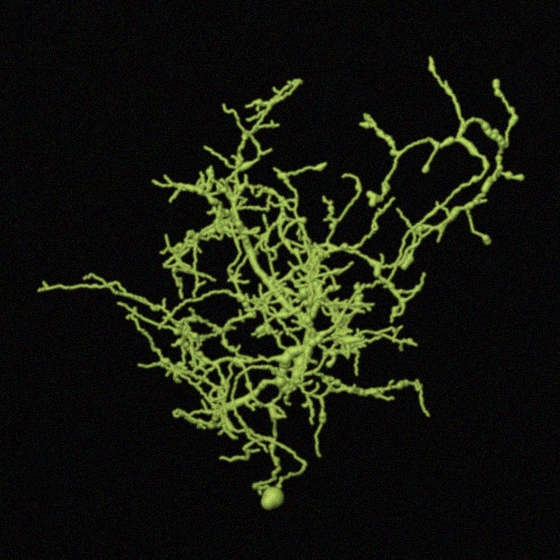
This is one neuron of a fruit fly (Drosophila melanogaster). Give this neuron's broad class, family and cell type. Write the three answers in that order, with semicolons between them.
nerve-cord intrinsic neuron; hemilineage 03A; IN03A020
